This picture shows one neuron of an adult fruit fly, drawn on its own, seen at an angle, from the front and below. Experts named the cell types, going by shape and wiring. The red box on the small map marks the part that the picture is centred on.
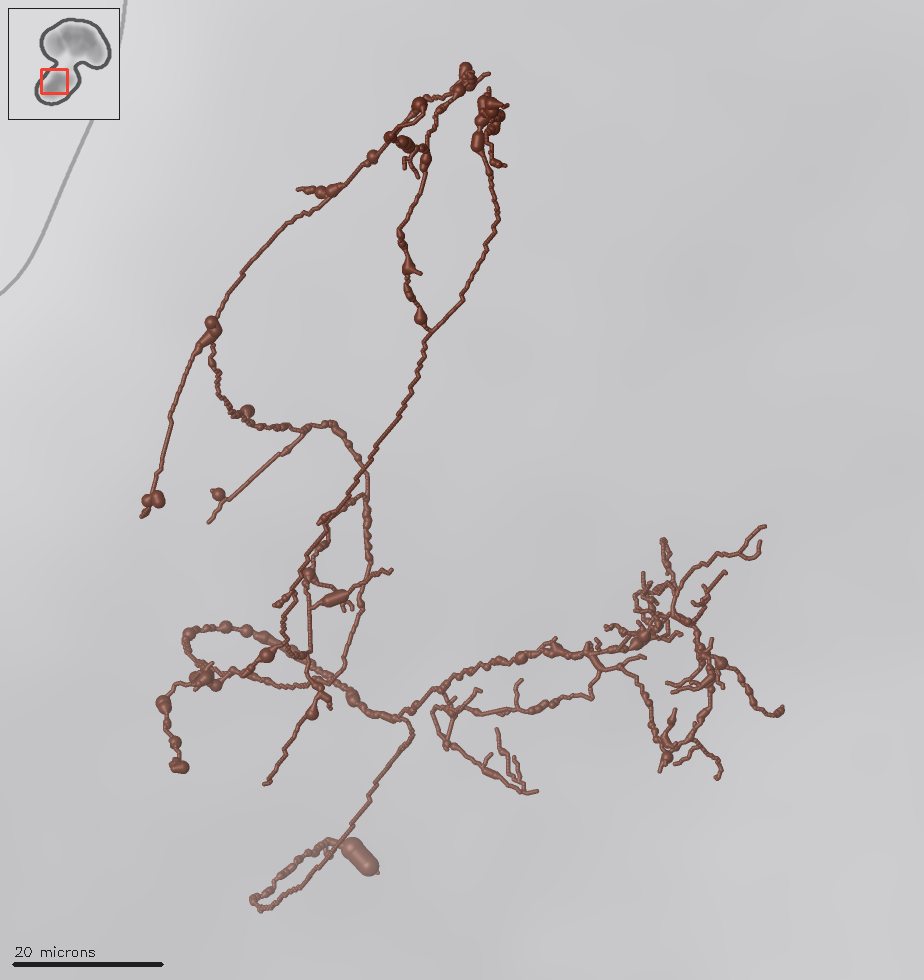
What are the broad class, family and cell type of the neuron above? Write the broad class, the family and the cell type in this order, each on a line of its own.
nerve-cord intrinsic neuron
hemilineage 06A
IN06A072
